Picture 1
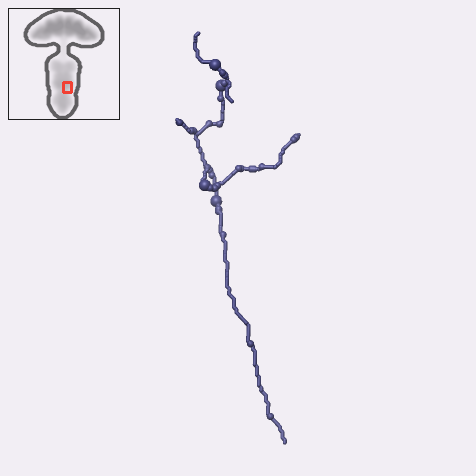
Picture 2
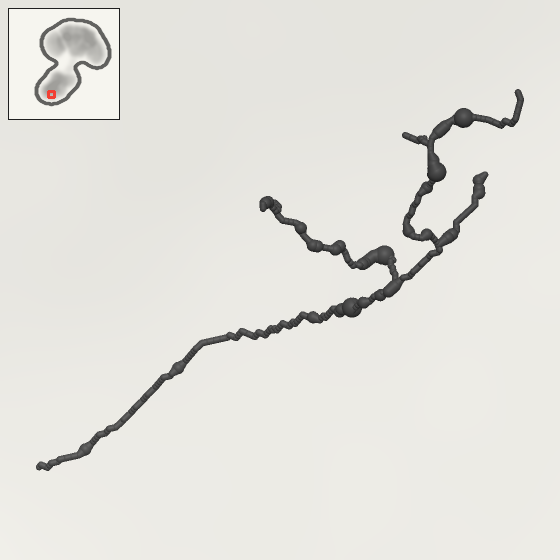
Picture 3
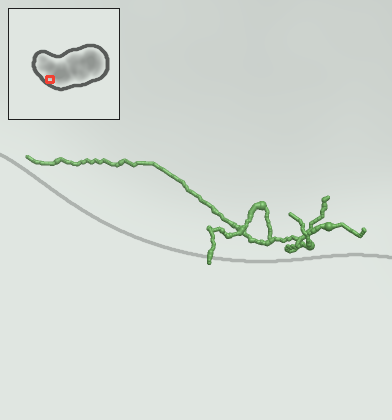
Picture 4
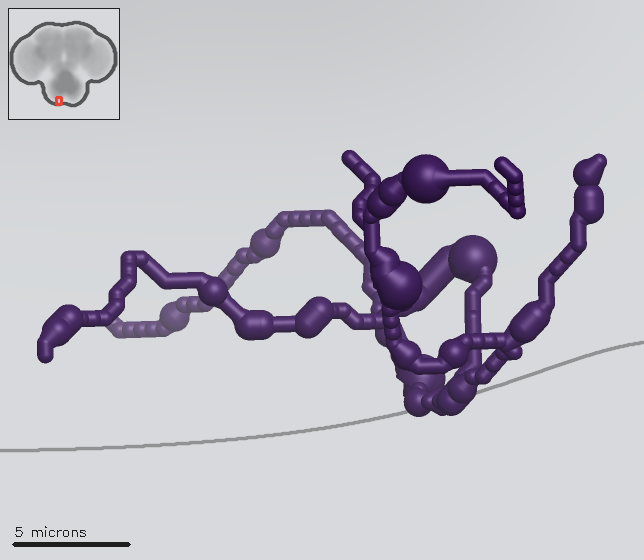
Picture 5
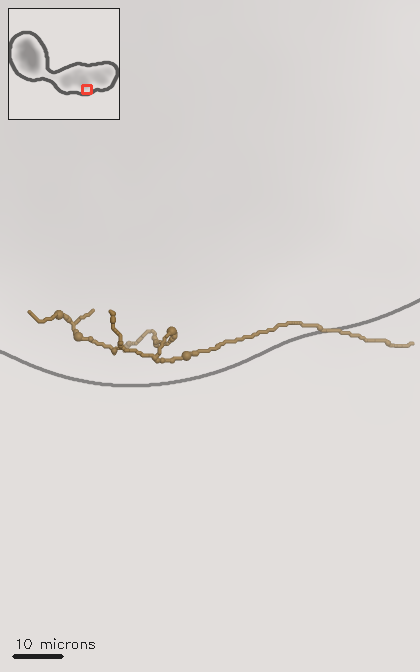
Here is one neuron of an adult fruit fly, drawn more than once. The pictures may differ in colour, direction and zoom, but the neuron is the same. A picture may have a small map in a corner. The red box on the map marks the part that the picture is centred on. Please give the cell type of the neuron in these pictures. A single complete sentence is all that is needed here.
The neuron is categorized under cell type SNta26.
